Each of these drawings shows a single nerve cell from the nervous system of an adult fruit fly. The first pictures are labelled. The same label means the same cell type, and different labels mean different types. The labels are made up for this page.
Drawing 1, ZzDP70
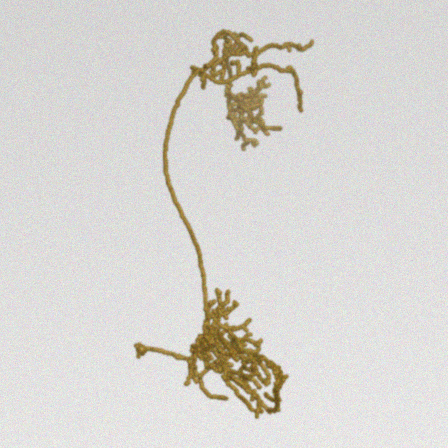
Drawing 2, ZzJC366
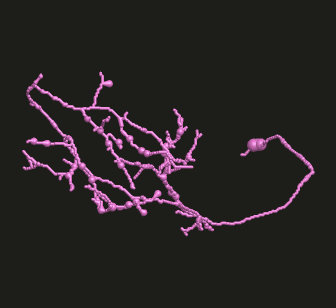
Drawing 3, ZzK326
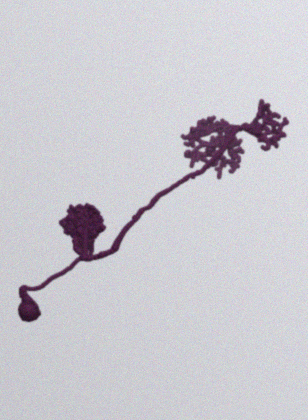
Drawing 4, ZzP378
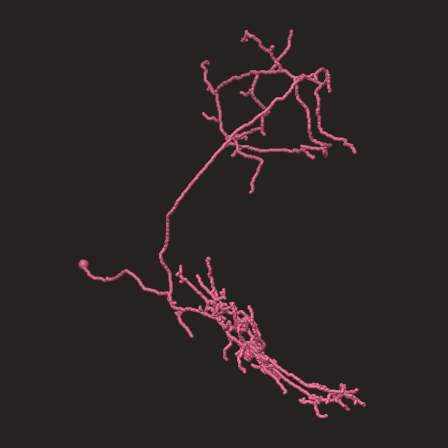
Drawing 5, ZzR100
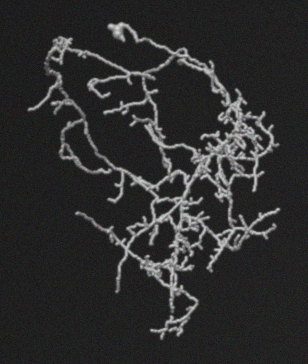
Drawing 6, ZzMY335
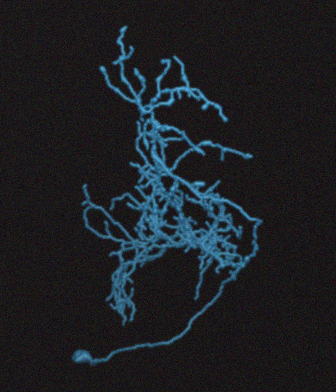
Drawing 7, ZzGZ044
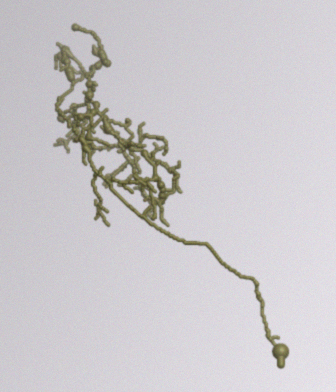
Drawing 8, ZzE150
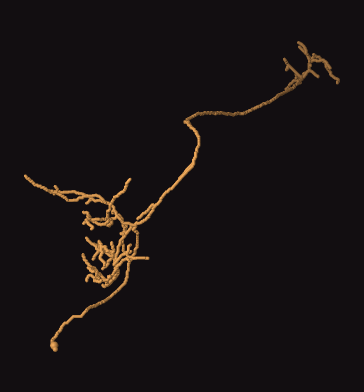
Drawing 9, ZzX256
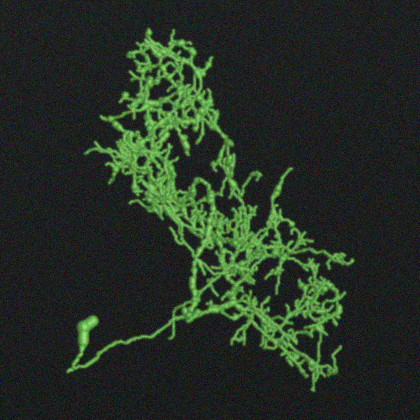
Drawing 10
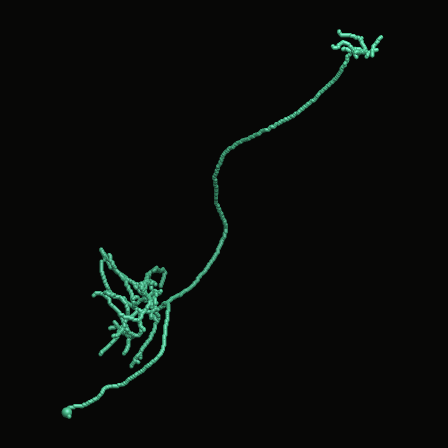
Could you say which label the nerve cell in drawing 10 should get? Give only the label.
ZzE150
